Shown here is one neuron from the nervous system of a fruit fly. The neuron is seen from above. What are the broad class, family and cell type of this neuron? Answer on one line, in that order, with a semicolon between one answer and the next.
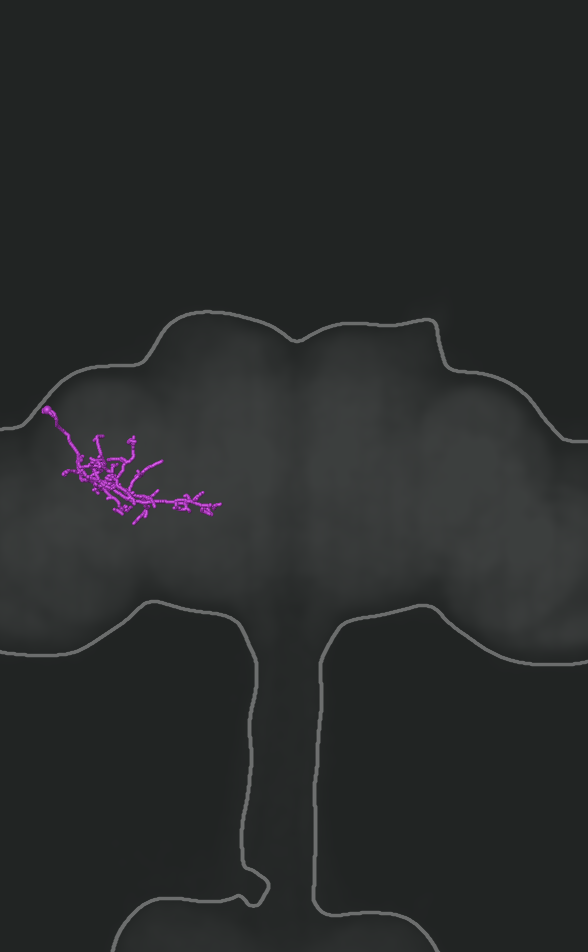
central-brain intrinsic neuron; hemilineage SLPal5; CB2530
